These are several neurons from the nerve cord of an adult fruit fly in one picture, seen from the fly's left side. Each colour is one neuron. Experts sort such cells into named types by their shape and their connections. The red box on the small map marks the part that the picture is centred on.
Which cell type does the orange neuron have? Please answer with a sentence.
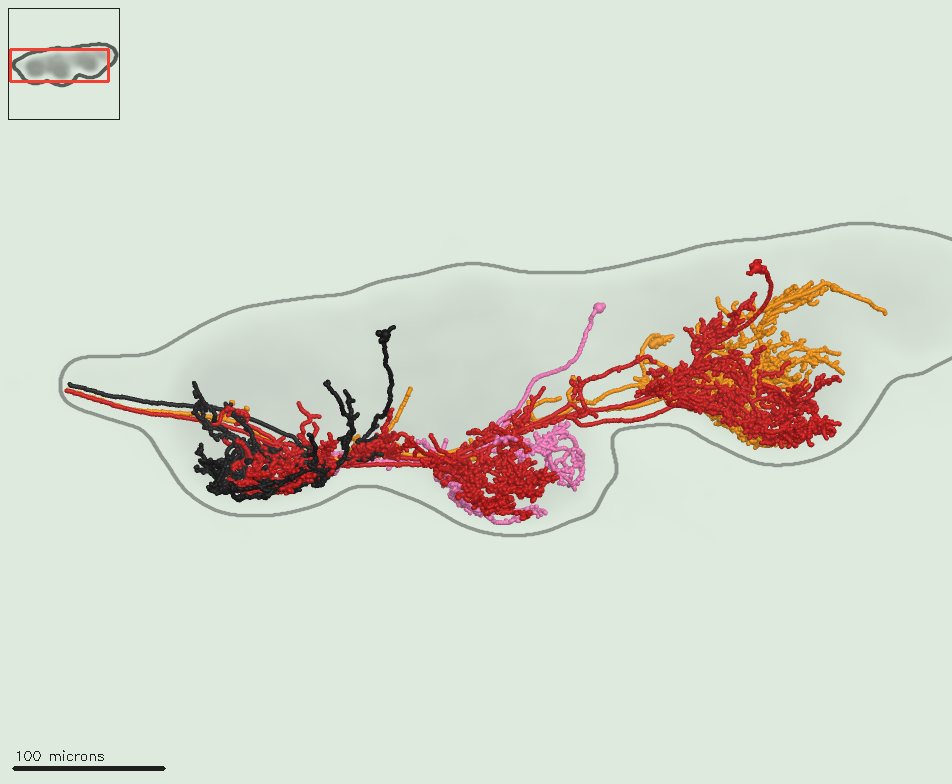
The cell type is AN17A018.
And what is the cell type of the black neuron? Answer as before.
The cell type is AN23B010.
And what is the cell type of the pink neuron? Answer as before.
The cell type is IN23B065.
